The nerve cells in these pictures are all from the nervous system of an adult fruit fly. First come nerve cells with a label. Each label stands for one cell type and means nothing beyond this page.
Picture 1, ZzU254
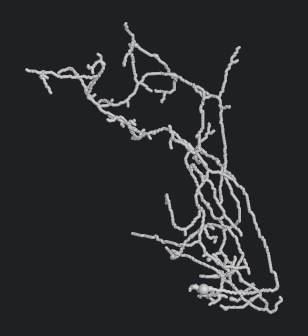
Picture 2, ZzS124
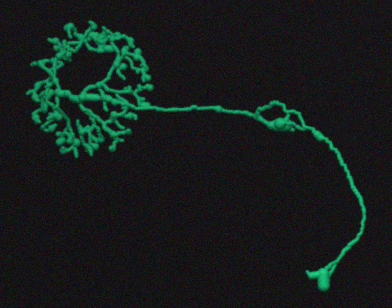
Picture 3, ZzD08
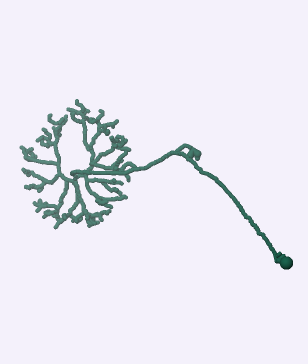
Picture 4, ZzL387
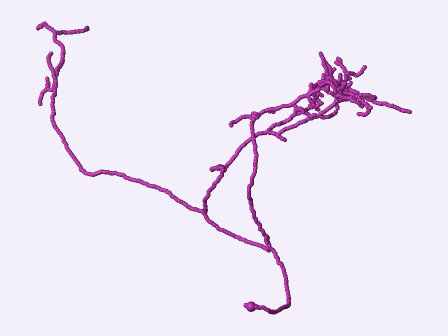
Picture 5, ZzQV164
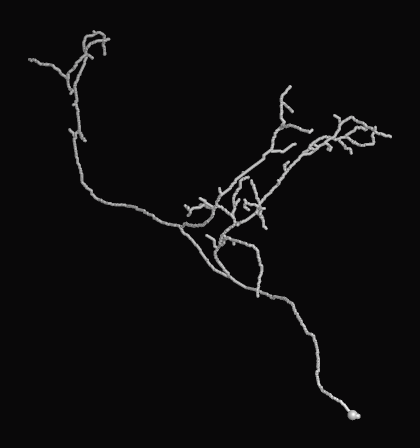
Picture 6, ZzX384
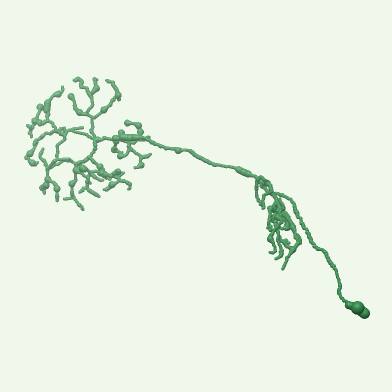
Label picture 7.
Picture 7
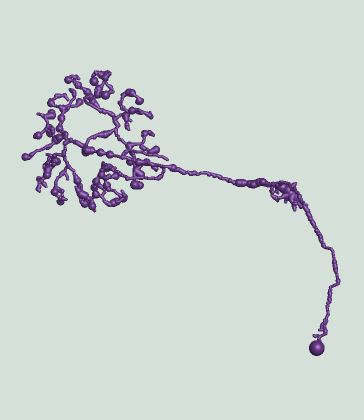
ZzS124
